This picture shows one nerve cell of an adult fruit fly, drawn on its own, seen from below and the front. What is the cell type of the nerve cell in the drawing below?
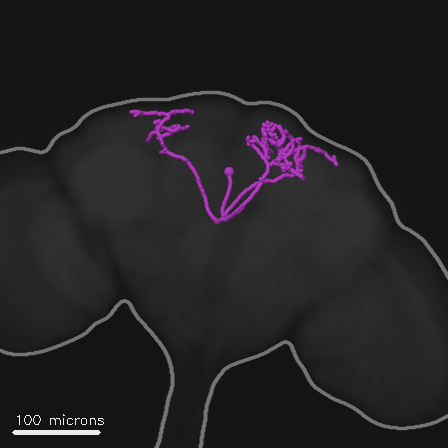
CB3874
